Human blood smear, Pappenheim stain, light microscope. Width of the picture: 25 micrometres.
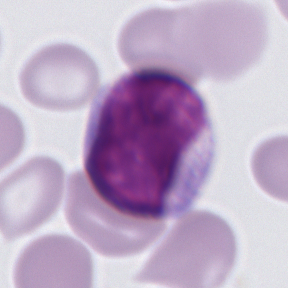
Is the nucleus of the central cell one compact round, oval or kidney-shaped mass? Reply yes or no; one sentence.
Yes, the nucleus of this cell is one compact round, oval or kidney-shaped mass.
